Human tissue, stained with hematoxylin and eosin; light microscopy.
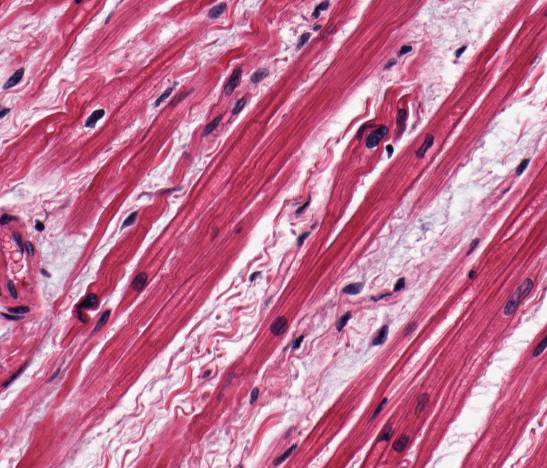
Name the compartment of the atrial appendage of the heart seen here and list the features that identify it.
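Myocardium makes up this field, its fibre cytoplasm deep pink with fine lines running along the fibres' length. The dark purple nuclei are oval to elongated, their long axes parallel to the fibres.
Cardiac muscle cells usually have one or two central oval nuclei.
Pale, loose stroma with wavy pink collagen strands lies between the fibre bundles.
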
